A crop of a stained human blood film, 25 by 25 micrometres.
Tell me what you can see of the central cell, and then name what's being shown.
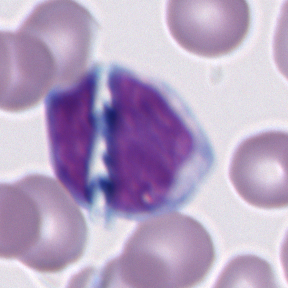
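Take your time with the nucleus here: it shows as 2 separate pieces and fills most of the cell. Its chromatin is deep purple, coarse and streaky, and the cytoplasm around it is pale greyish-blue. Near the lower edge of the right piece sits a single tiny pale spot. This is a myeloblast.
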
